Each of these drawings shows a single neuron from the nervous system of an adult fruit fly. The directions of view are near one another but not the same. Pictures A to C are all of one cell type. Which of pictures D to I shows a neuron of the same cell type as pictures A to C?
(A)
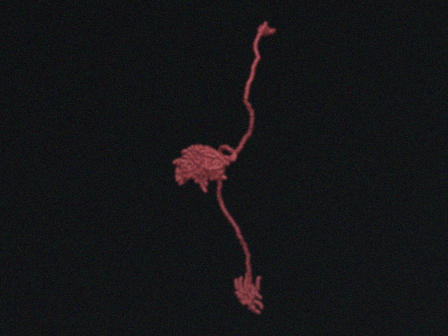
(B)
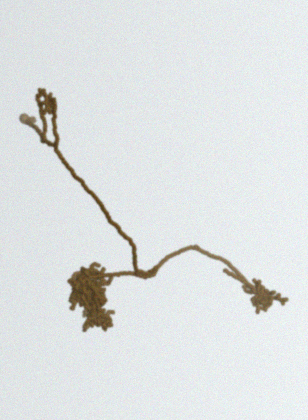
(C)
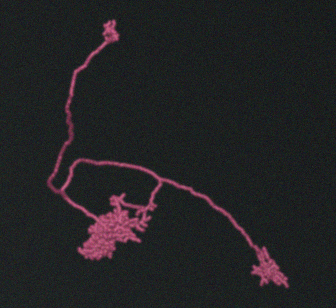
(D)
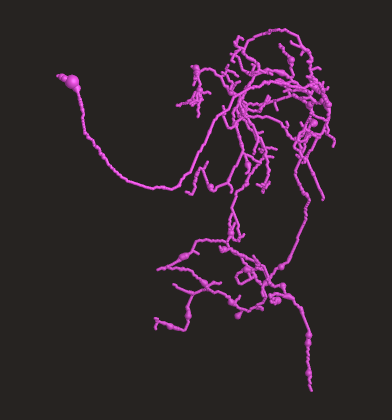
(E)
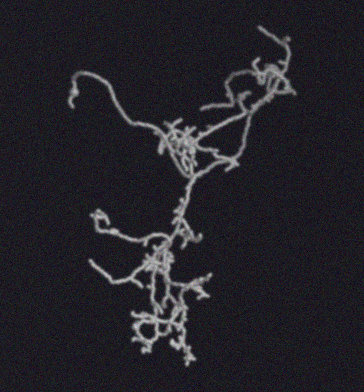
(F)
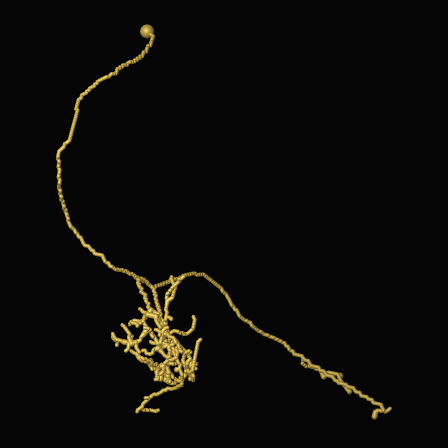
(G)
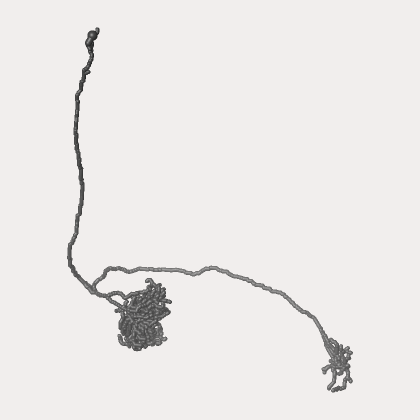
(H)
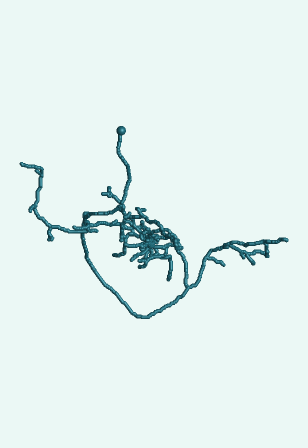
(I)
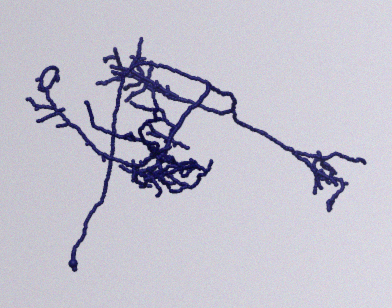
G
